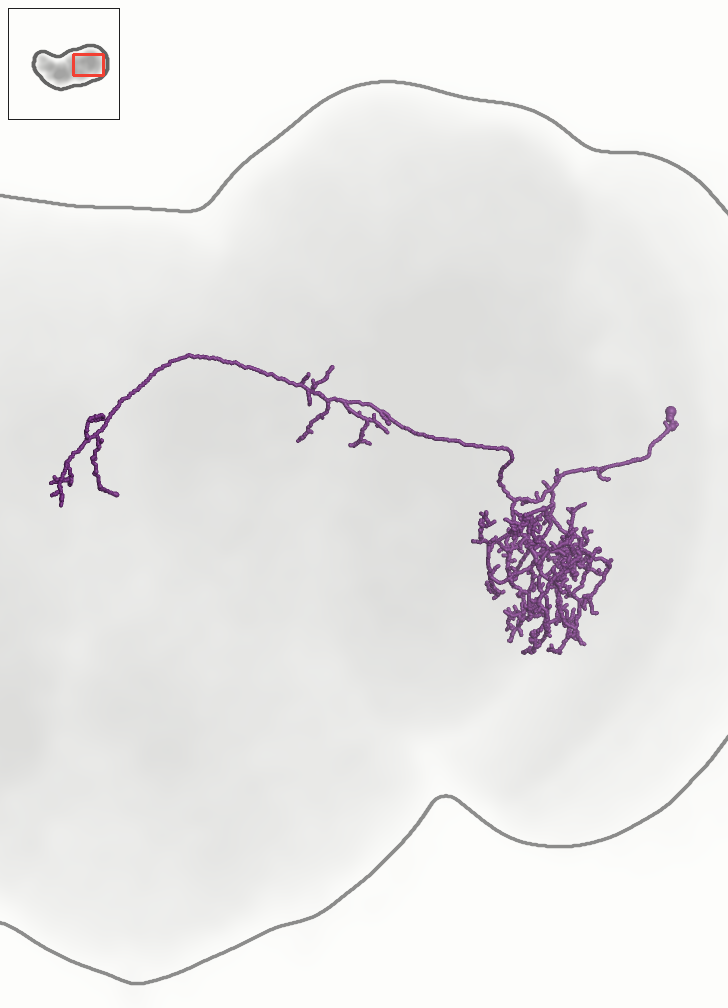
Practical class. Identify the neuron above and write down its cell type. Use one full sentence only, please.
The cell type name AVLP192_a applies to this neuron.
